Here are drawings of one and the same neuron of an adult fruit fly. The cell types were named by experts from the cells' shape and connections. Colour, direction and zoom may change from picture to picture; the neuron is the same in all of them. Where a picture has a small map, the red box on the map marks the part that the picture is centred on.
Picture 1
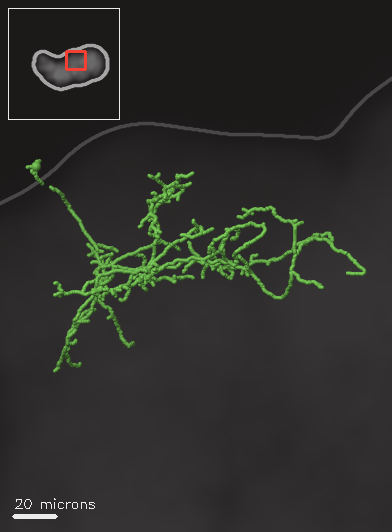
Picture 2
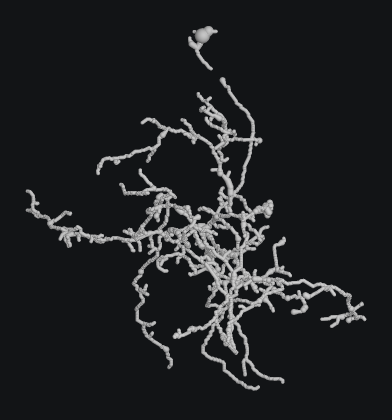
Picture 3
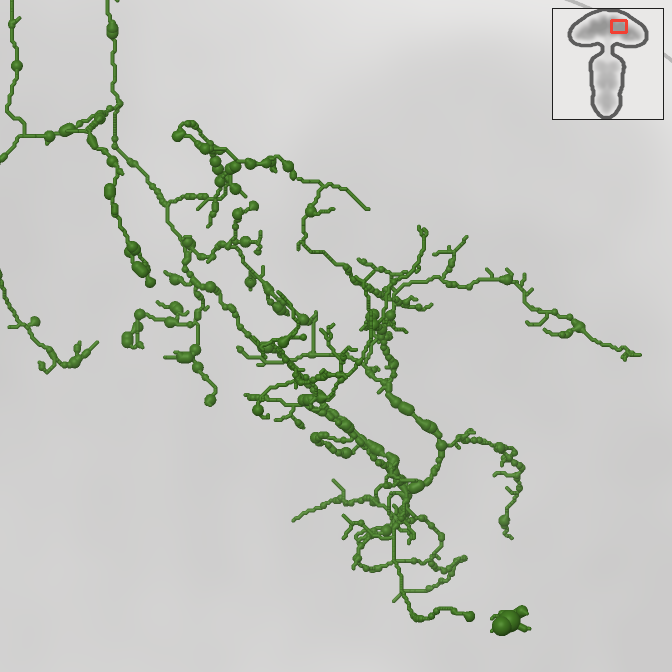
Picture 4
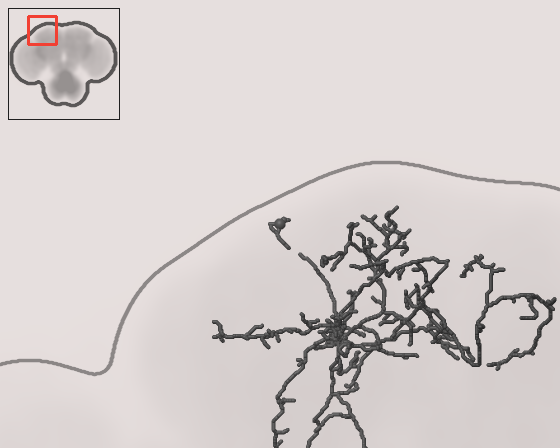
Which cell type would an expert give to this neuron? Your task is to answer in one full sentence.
The cell type of this neuron is SLP328.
